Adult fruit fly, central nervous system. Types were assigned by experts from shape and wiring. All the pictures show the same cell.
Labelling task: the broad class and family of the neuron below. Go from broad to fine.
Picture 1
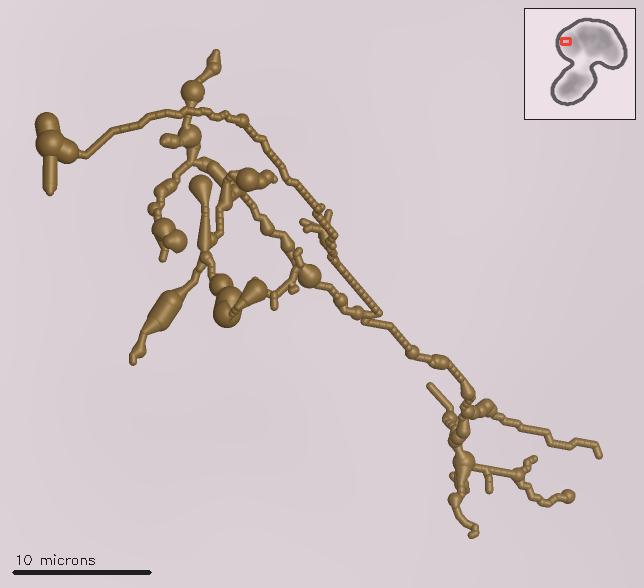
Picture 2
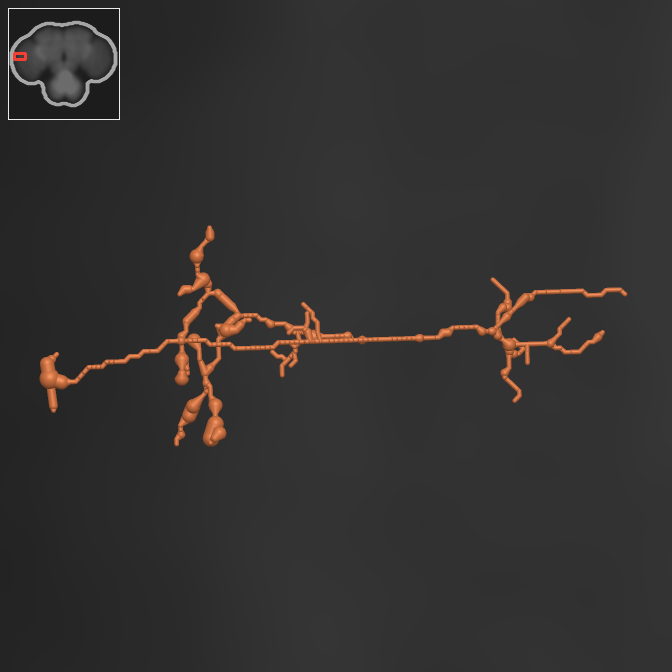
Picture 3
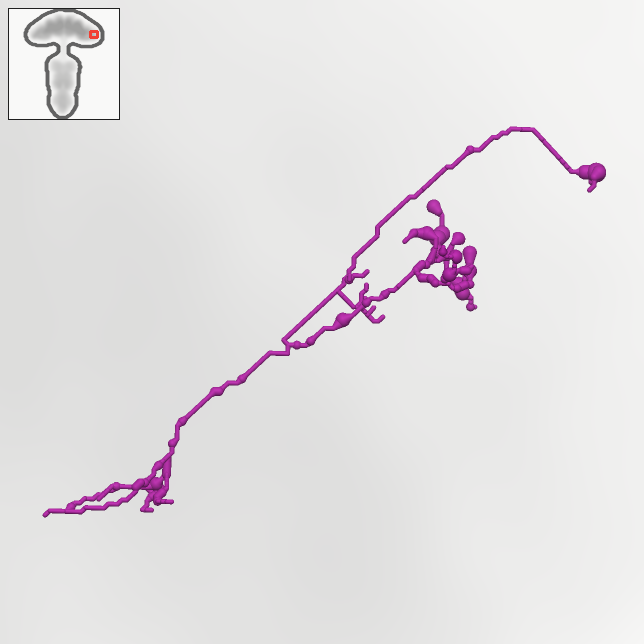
optic-lobe intrinsic neuron; Mi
